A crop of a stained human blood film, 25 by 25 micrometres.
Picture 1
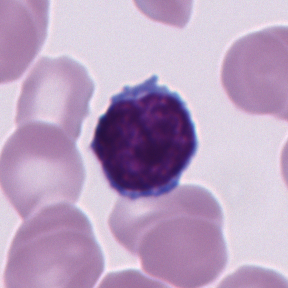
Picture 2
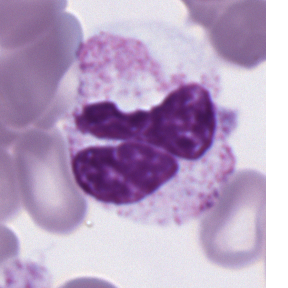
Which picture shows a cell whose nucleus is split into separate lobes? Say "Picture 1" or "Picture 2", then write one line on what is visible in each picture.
Picture 2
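Picture 1: The nucleus is roughly round and unlobed.
Picture 2: The nucleus is divided into two large lobes.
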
